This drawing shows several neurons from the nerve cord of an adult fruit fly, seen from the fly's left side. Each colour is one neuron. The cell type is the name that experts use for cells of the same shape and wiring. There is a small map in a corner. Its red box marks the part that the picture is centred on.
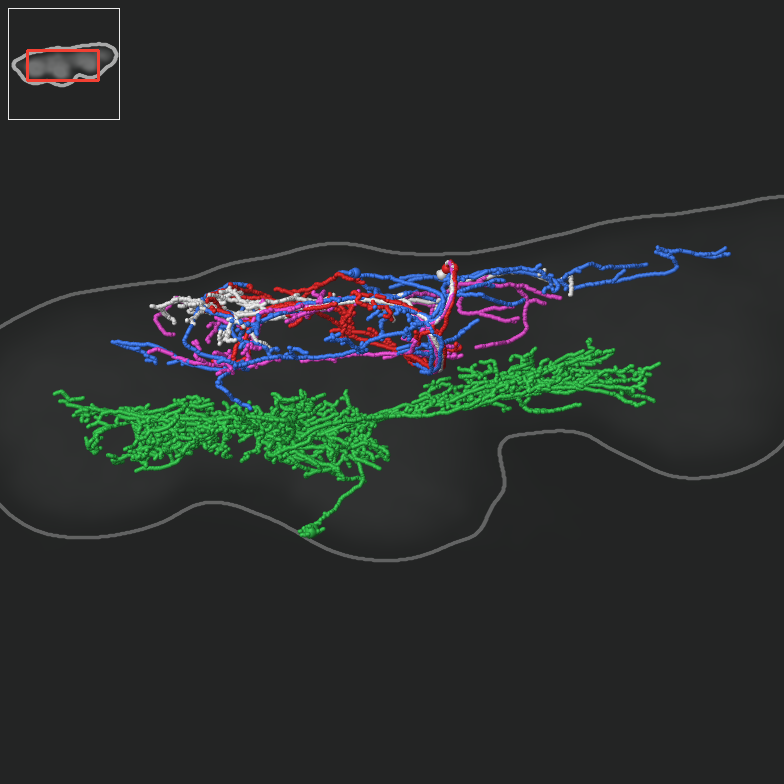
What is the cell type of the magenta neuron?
IN19B071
